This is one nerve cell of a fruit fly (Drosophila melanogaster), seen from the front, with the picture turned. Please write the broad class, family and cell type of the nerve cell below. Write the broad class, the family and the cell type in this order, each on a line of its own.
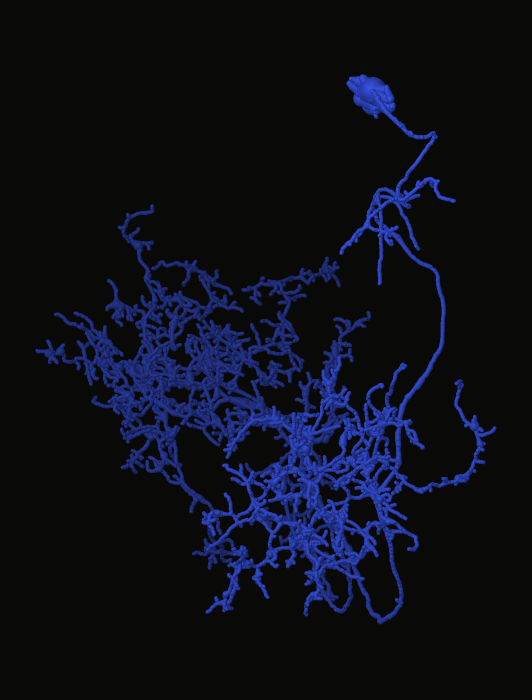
optic-lobe intrinsic neuron
TmY
TmY19a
